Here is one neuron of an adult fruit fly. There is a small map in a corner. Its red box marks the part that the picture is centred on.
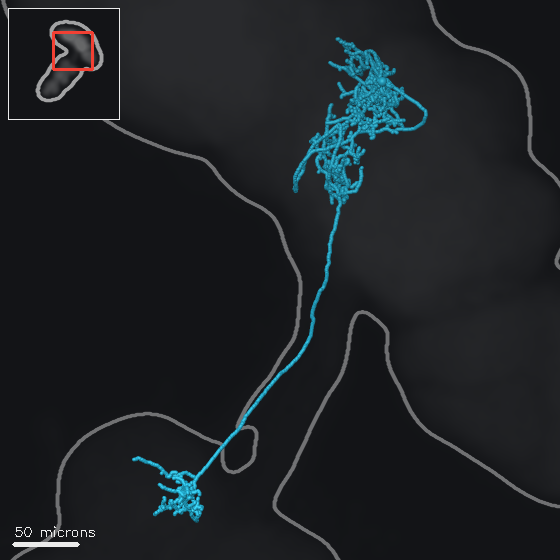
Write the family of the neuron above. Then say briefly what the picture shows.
The family is hemilineage MX12. It is a descending neuron. By the scale bar it is about 400 microns tall in this view. Dozens of branch ends can be seen.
